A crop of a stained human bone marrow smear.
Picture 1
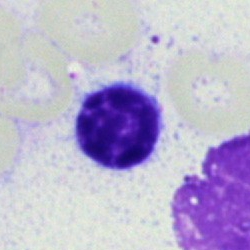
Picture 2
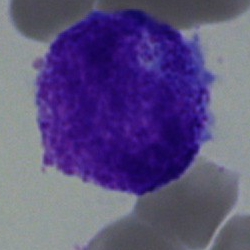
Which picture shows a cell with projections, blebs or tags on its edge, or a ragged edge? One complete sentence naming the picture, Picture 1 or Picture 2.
The cell in Picture 2 has a rough outline.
